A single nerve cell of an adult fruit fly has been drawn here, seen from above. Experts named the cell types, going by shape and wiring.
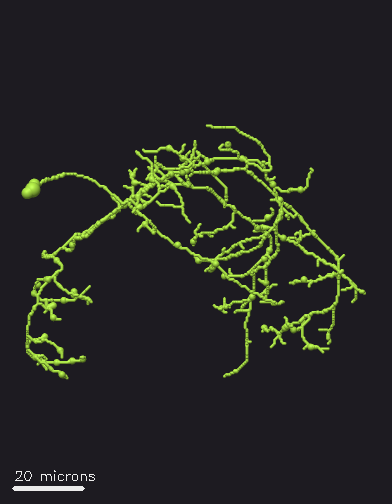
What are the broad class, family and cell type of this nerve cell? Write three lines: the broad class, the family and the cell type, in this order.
central-brain intrinsic neuron
hemilineage LHl4_dorsal
LHCENT13_d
